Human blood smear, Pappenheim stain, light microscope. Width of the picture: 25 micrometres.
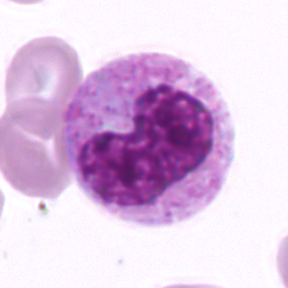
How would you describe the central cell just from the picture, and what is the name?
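Outline round, smooth. Nucleus kidney-shaped, notch on the left. Chromatin coarse, clumped. Fine pink-purple granules scattered through the cytoplasm. Metamyelocyte.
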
